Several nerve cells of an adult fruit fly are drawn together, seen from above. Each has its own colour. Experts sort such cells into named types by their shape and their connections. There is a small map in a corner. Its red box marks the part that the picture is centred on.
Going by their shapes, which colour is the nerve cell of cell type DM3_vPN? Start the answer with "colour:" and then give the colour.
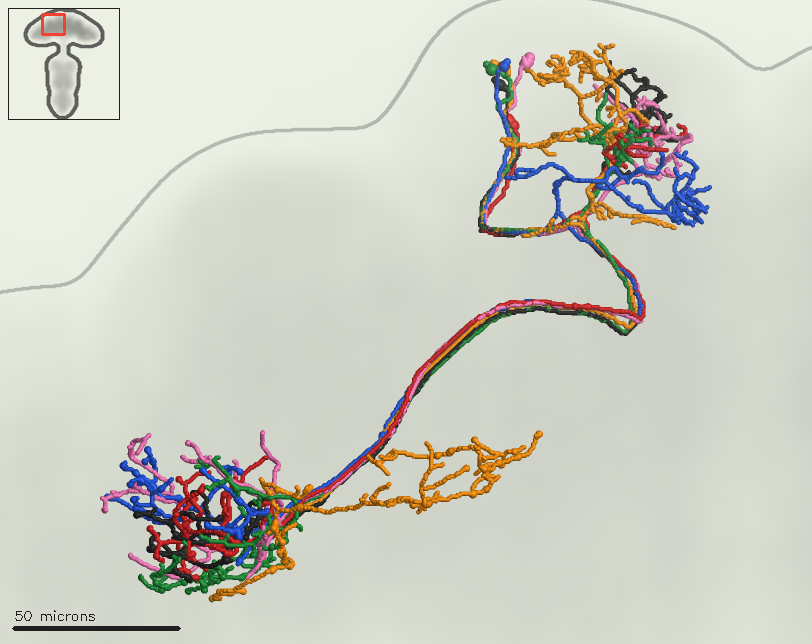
colour: red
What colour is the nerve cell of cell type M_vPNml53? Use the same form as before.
colour: orange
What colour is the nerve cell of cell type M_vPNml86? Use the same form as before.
colour: green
